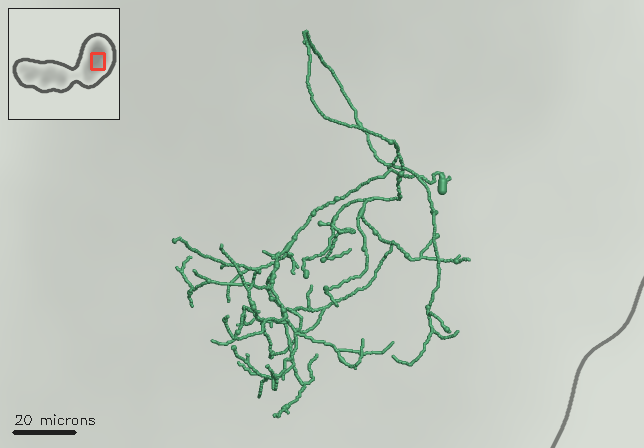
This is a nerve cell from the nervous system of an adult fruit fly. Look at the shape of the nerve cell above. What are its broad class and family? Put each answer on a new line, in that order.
central-brain intrinsic neuron
hemilineage VLPl&d1_dorsal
